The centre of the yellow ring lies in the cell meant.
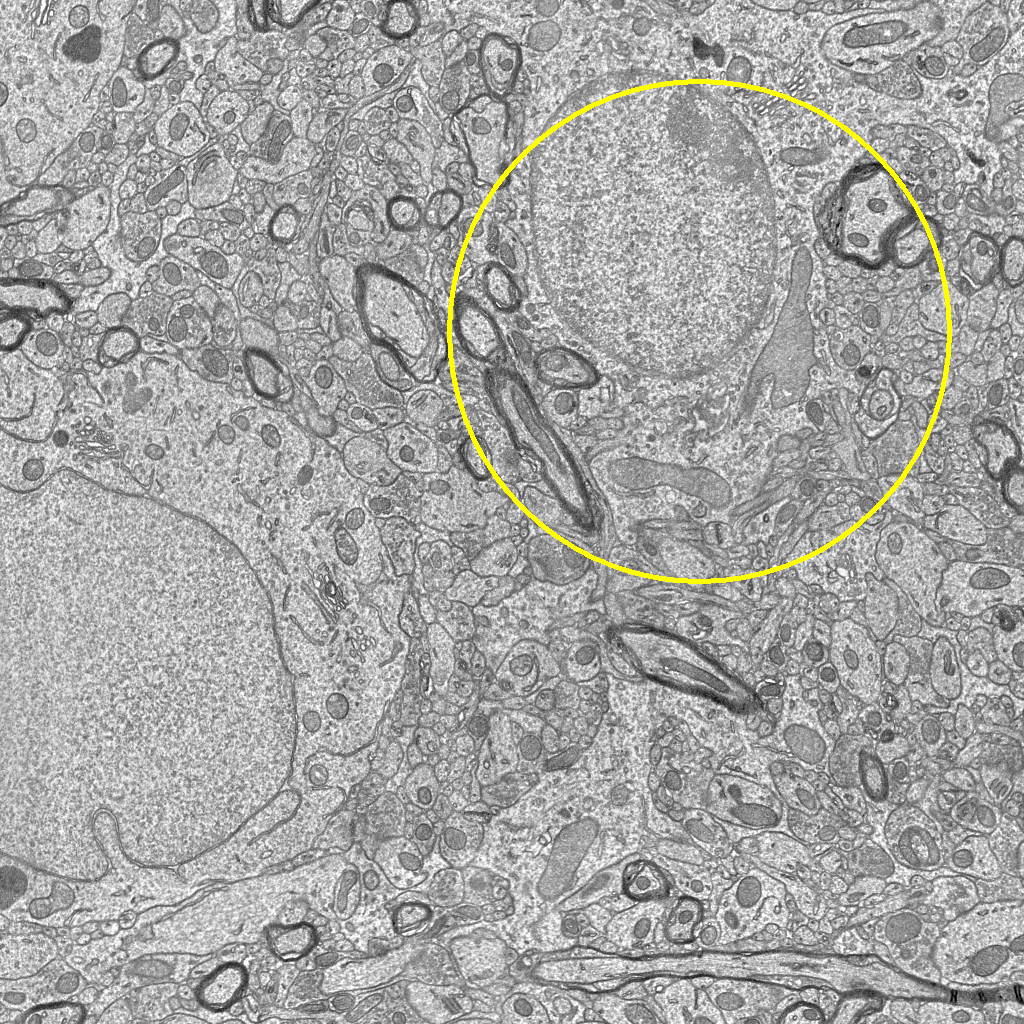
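Astrocyte. Notice the nucleus, an elongated oval running roughly top to bottom, almost wholly inside the ring. Its envelope curves smoothly and evenly, without deep infoldings. The body narrows downward into a process toward the ring's bottom. Dark-sheathed myelinated axons lie close on its left.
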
